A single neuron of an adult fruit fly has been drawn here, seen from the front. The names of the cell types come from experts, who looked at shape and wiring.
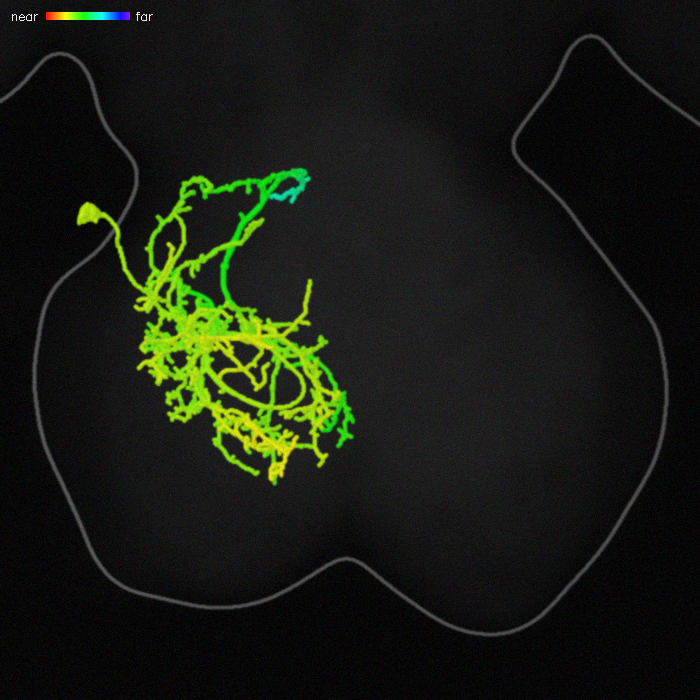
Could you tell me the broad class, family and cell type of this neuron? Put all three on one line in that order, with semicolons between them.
nerve-cord intrinsic neuron; hemilineage 17A; IN17A034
